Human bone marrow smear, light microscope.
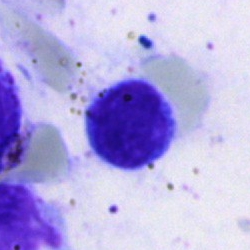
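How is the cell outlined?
Round and smooth.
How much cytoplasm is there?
Scant; at most a very thin rim is seen.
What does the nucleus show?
Dense chromatin staining dark purple throughout, and no visible nucleoli.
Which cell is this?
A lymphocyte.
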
